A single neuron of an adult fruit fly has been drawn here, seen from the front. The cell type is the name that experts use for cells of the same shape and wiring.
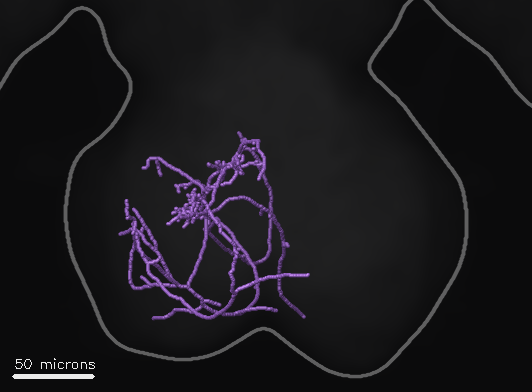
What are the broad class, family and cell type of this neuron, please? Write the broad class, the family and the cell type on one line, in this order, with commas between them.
nerve-cord intrinsic neuron, hemilineage 12B, IN12B044_c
